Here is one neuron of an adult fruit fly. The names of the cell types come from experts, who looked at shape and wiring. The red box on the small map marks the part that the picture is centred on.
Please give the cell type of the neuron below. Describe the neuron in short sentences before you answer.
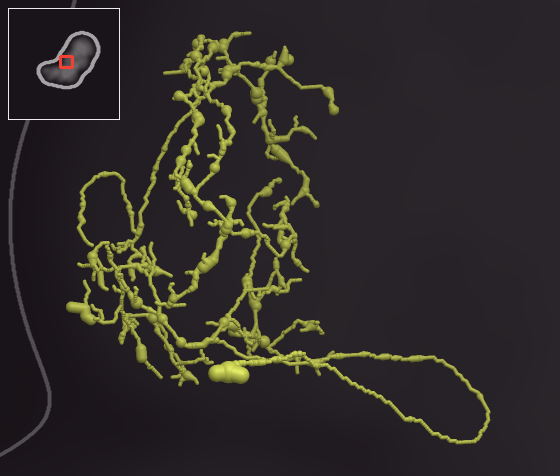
The cell body is at the bottom of the picture. The picture shows dozens of branch ends. This is a central-brain intrinsic neuron. It is of cell type CB1619.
